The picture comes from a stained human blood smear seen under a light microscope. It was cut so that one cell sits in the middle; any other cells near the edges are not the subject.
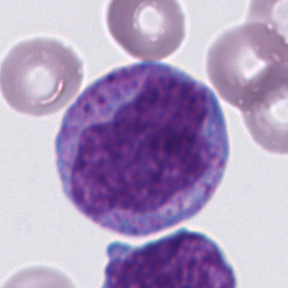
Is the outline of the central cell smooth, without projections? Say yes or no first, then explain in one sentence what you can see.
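Yes. The cell outline is round and smooth.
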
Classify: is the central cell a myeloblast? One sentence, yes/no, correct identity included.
No, the central cell qualifies as an atypical promyelocyte rather than as a myeloblast.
